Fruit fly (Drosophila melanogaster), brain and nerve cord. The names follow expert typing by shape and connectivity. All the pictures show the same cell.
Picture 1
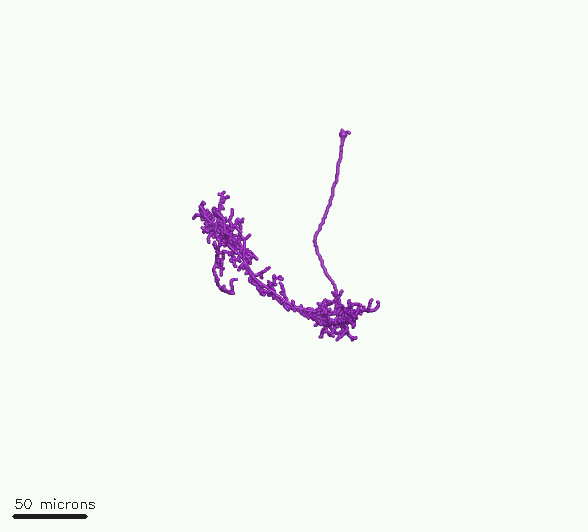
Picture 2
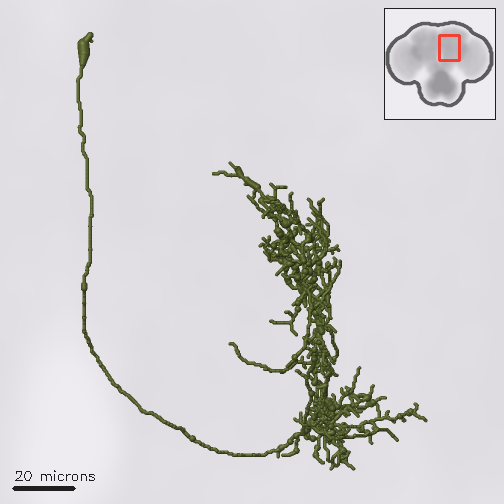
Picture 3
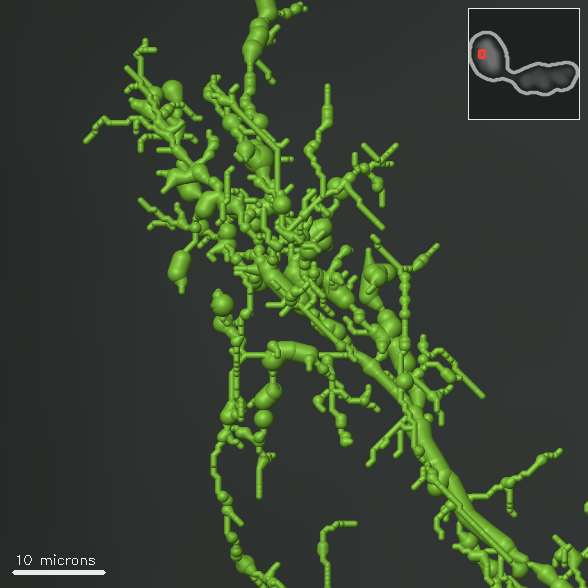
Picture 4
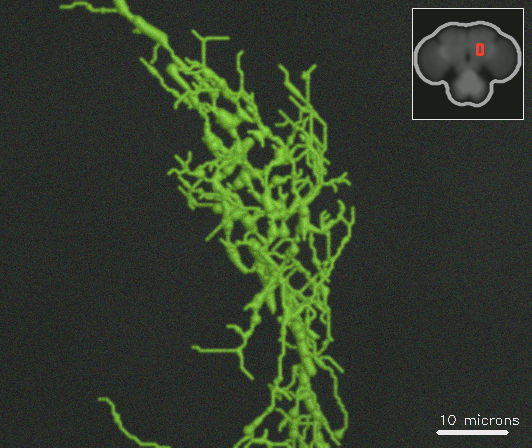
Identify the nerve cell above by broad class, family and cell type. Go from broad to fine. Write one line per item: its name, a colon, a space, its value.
broad class: central-brain intrinsic neuron
family: hemilineage DM1_antero_ventral
cell type: LAL131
